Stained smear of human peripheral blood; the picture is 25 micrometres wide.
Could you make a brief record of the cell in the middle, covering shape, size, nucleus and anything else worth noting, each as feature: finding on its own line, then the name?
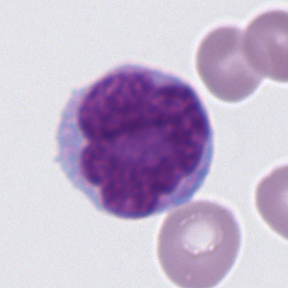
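Outline: roughly round, slightly ragged margin on the left
Cell size: about 14 micrometres across
Nucleus: about 12 micrometres across, filling about 70% of the cell's area
Nuclear shape: deep clefts dividing it into several rounded lobes, like a cloverleaf
Chromatin: dark purple, coarsely clumped
Cytoplasm: narrow pale blue rim, widest on the left
Name: monocyte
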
